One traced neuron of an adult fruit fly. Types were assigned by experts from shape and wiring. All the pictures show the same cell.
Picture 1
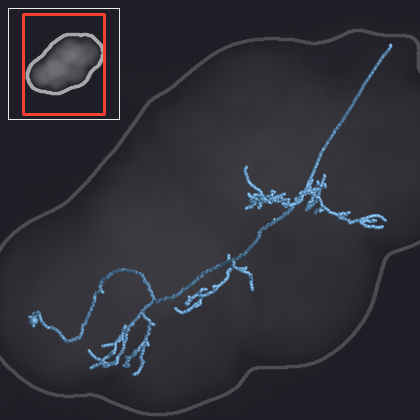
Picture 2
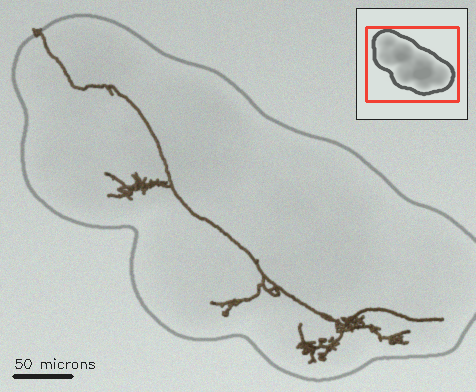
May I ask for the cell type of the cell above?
ANXXX296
